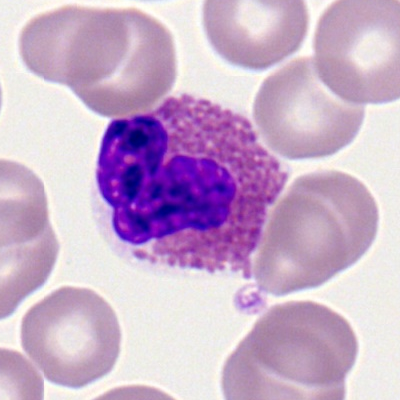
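Eosinophil (central cell, stained blood smear). Nucleus of two lobes, placed toward the left of the cell. Cytoplasm packed with pink-orange granules, coarse, round and of fairly even size.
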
